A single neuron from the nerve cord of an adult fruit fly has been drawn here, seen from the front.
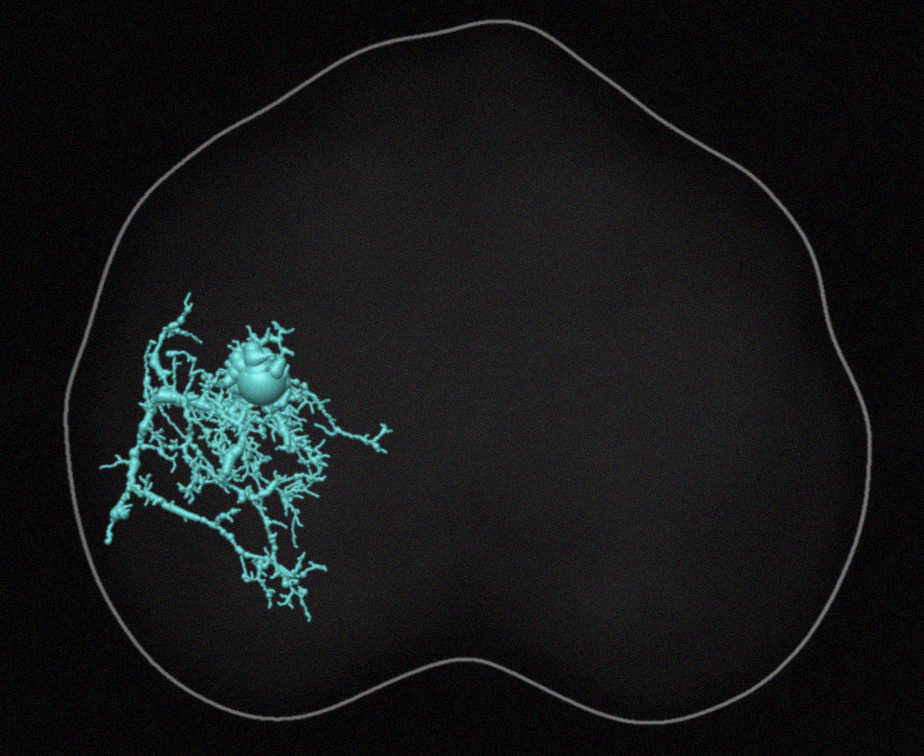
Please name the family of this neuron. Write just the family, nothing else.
hemilineage 19A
